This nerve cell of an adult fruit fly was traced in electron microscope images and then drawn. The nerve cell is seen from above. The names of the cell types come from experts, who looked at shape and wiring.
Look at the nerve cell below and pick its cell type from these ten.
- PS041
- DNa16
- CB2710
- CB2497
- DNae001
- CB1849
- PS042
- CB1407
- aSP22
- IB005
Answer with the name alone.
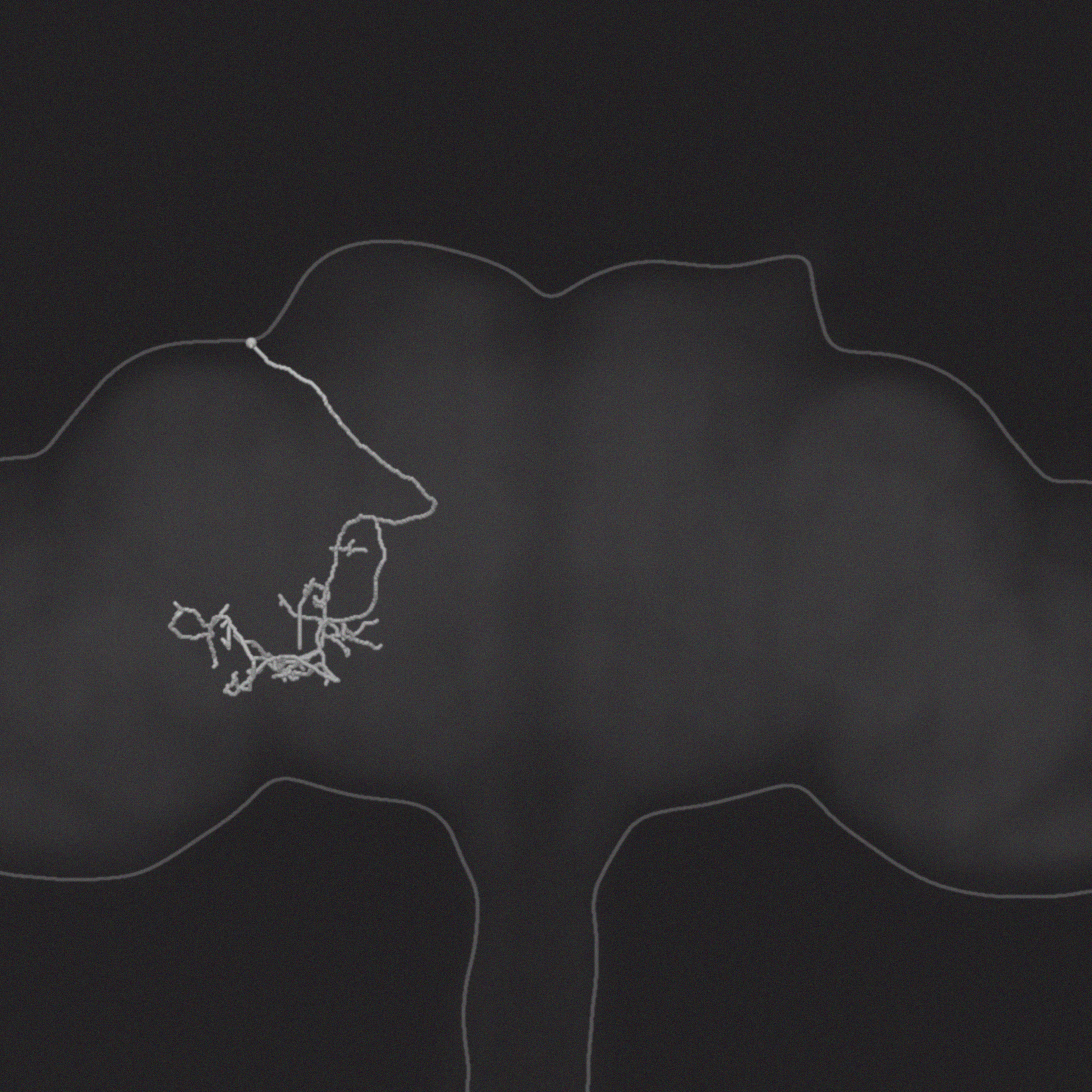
CB1849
